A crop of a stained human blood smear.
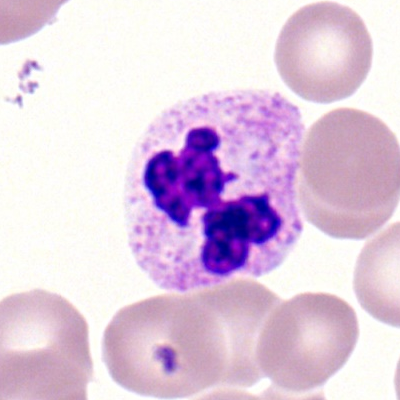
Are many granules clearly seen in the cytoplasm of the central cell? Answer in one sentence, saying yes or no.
Yes, this cell has a cytoplasm with many visible granules.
